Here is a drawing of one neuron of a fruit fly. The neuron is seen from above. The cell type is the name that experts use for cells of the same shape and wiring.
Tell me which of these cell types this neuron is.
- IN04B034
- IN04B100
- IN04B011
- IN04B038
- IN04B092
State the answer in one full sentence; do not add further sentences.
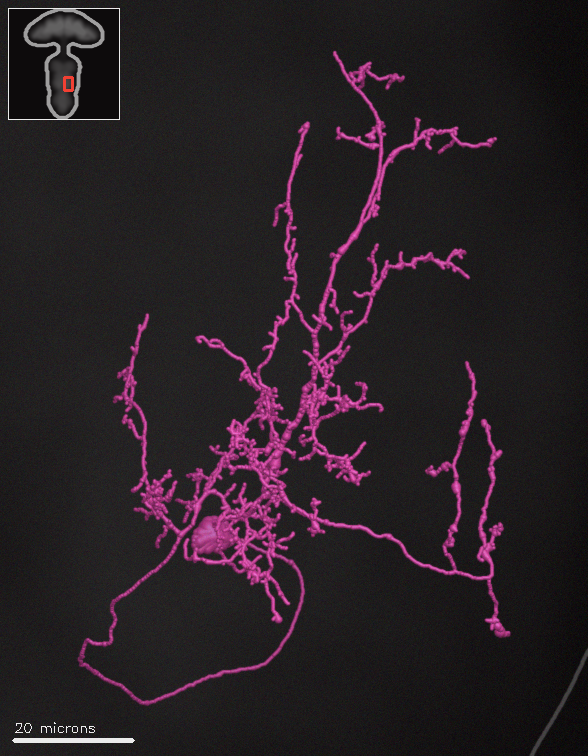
The cell type name for this neuron is IN04B092.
